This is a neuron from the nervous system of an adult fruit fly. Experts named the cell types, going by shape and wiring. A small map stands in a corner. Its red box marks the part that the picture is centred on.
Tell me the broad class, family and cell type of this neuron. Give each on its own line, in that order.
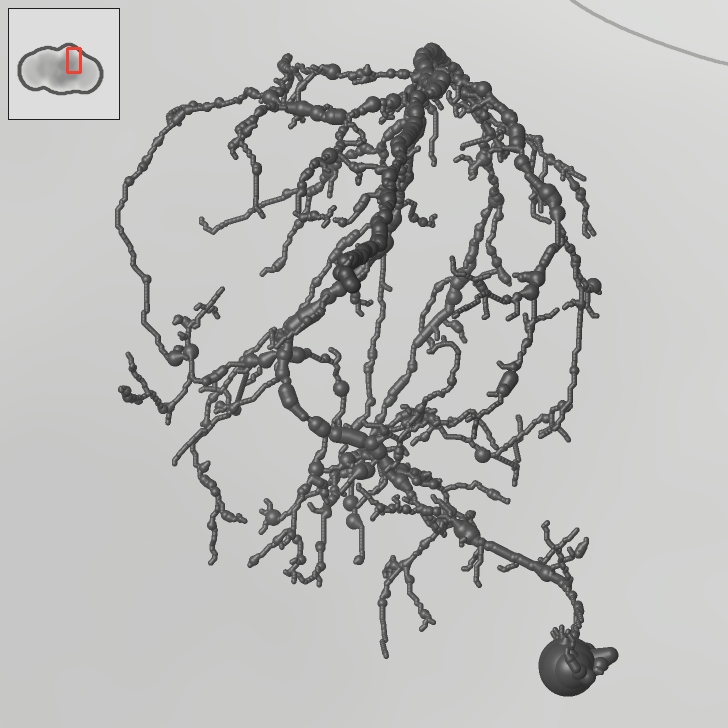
motor neuron of the nerve cord
hemilineage 24B.25B
MNhl29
